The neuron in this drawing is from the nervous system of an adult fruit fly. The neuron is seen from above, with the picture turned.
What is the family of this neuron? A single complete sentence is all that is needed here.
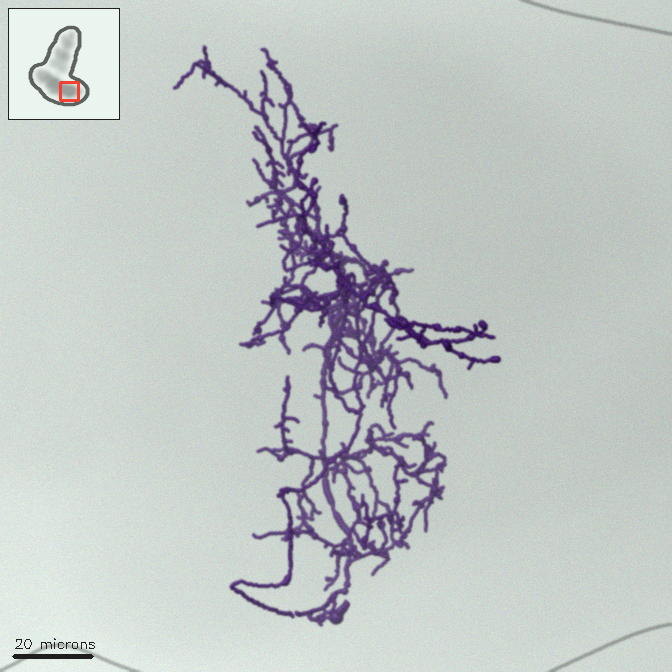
Family hemilineage VLPa1_lateral is assigned to this neuron.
